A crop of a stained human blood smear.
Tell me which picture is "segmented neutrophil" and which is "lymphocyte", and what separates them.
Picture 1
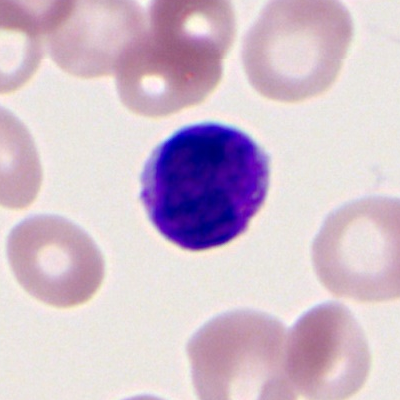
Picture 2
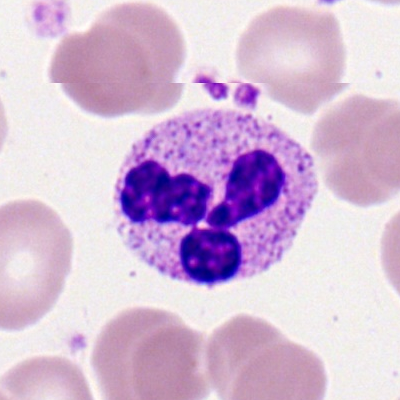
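The first one's the lymphocyte, the second the segmented neutrophil. Look at the nucleus in the second: it's split into several separate lobes. Then the cytoplasm: the lymphocyte has hardly any, at most a thin rim at the edge, with no granules visible.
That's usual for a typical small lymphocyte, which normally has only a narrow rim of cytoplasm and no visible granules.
The neutrophil's cytoplasm is plentiful, pale pinkish-lilac and filled with fine purple granules. Both have dark purple, clumped chromatin, coarse in the lymphocyte and dense in the neutrophil, and neither shows a nucleolus.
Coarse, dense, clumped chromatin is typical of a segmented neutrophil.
Both outlines are roughly round, the neutrophil's smooth as well, and red cells lie around the lymphocyte without touching it.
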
